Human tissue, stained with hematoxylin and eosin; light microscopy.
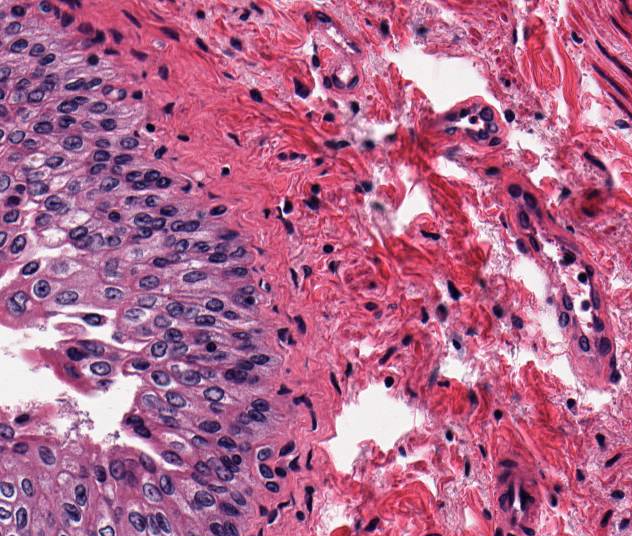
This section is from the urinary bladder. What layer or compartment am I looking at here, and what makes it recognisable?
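The field shows the mucosa: a stratified epithelium on the left and connective tissue stroma on the right. The epithelium has many layers of cells, most with oval nuclei and fine chromatin; next to the stroma the nuclei are more crowded and darker.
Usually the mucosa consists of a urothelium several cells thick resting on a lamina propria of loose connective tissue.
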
